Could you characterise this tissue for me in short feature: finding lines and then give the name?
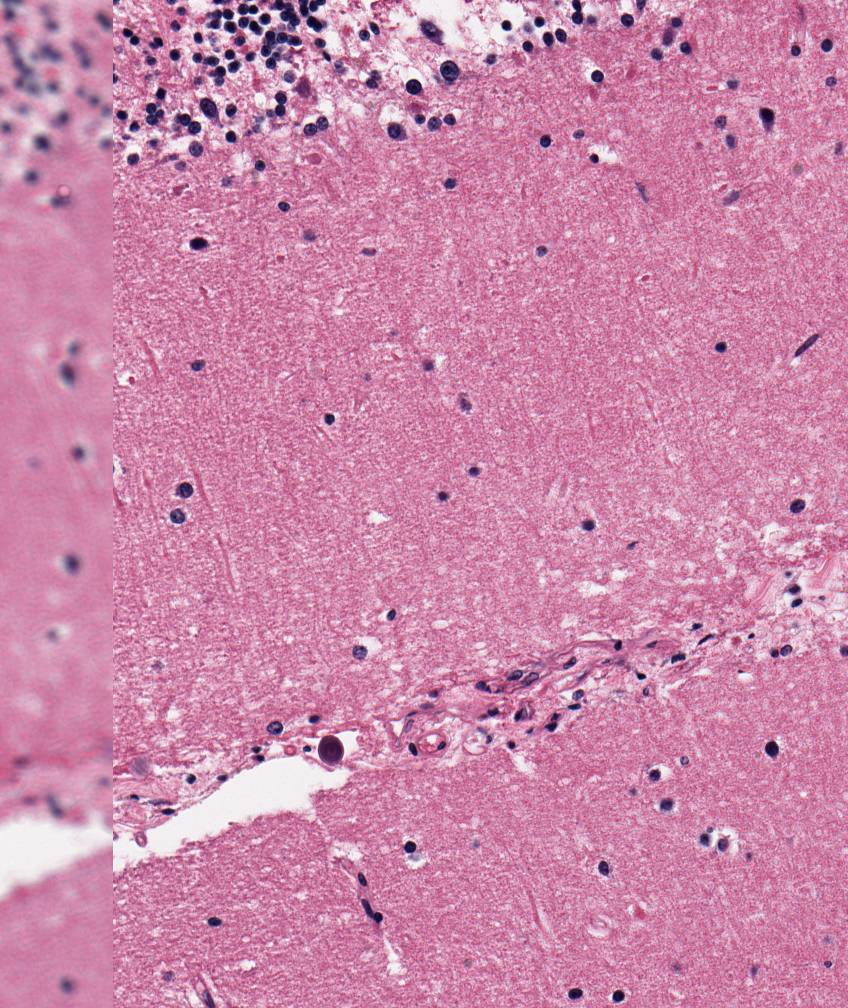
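Nuclei: dense crowd, small, round, dark, at top left edge
Cytoplasm: very little visible around those nuclei
Remainder: most of field, pale pink, finely fibrillary, sparse small nuclei
Band: loose tissue, elongated dark nuclei, crossing lower half, rising left to right
Name: cerebellum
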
